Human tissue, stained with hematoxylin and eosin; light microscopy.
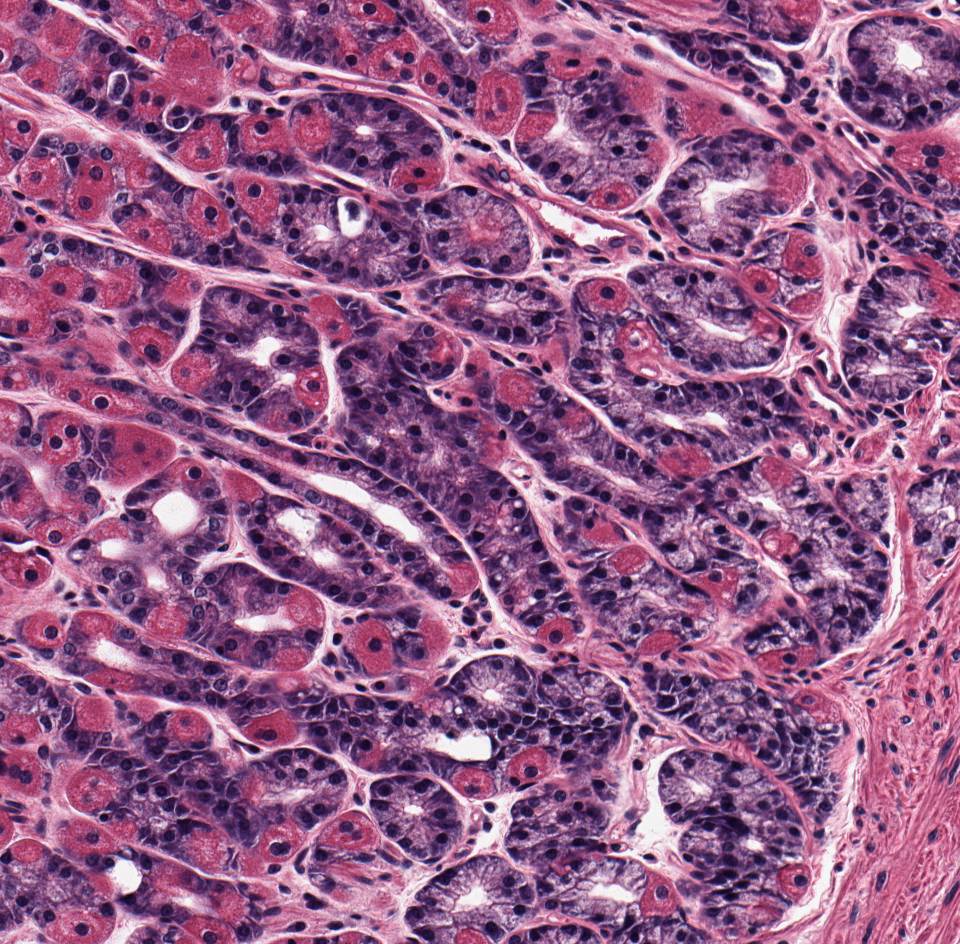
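Stomach: closely packed glands in cross and oblique section fill almost the whole field, with thin partitions. Large rounded parietal cells with bright pink cytoplasm and a central round nucleus are commonest toward the left. Purple, finely granular gland-lining cells with basal nuclei predominate right and lower.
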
